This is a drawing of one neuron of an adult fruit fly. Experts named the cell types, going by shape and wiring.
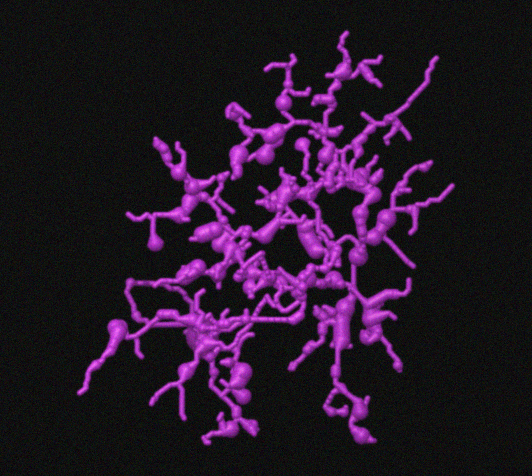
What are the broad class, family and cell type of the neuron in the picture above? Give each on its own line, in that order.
optic-lobe intrinsic neuron
Dm
Dm12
